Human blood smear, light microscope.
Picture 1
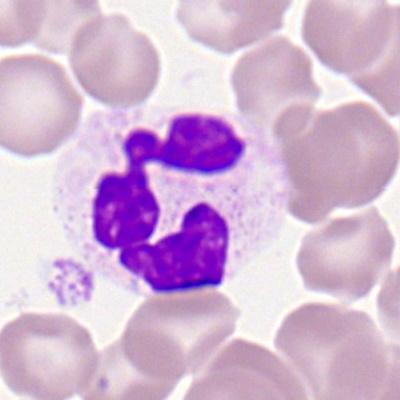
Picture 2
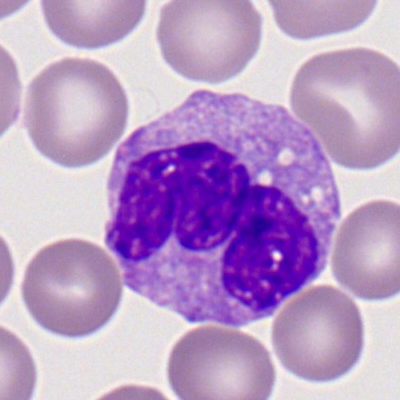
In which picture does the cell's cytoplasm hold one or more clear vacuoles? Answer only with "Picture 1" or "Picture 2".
Picture 2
